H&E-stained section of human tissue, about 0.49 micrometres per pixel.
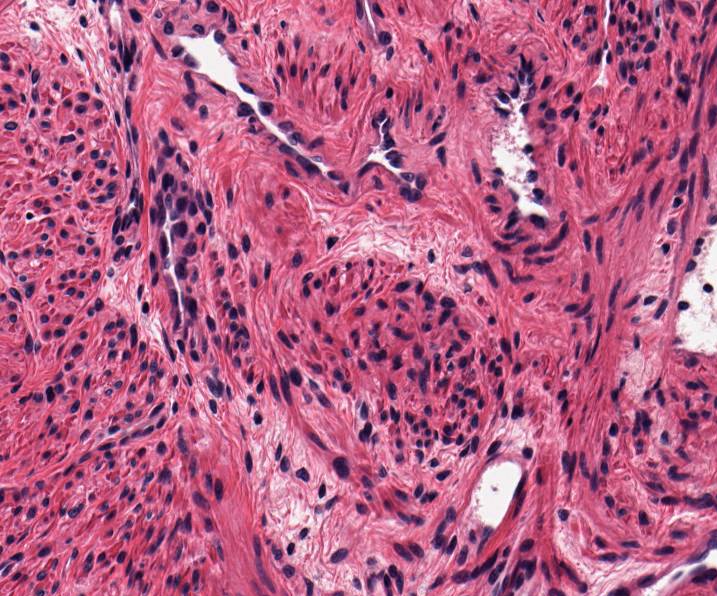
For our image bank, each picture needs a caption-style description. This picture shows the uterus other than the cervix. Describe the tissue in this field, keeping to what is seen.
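Interlacing fascicles of spindle-shaped cells cross the whole field in different directions. Nuclei are elongated to oval and darkly stained with haematoxylin. A pink fibrillary background surrounds the cells, and individual cell borders are indistinct. At the upper left and upper centre lie a few small empty slit-like spaces resembling thin-walled vessels.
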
